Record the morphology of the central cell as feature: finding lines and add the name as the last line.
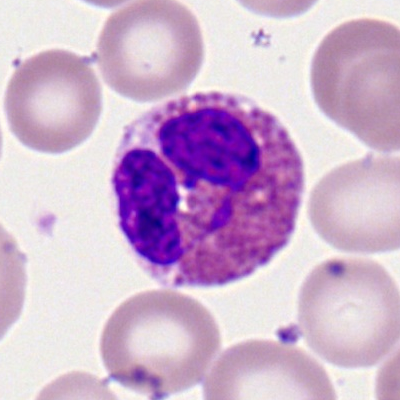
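Nucleus: two large lobes
Chromatin: dark purple, densely clumped
Granules: coarse, pinkish-orange, packing the cytoplasm
Position: most granular cytoplasm lower right of the lobes
Cell: eosinophil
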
